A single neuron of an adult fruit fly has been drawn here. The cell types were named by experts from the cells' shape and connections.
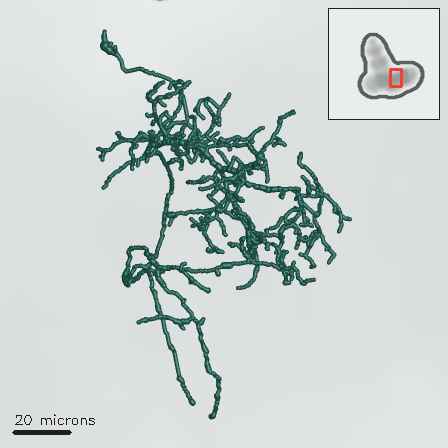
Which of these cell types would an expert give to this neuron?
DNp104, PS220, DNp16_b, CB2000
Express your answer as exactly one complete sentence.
This neuron is typed as PS220.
